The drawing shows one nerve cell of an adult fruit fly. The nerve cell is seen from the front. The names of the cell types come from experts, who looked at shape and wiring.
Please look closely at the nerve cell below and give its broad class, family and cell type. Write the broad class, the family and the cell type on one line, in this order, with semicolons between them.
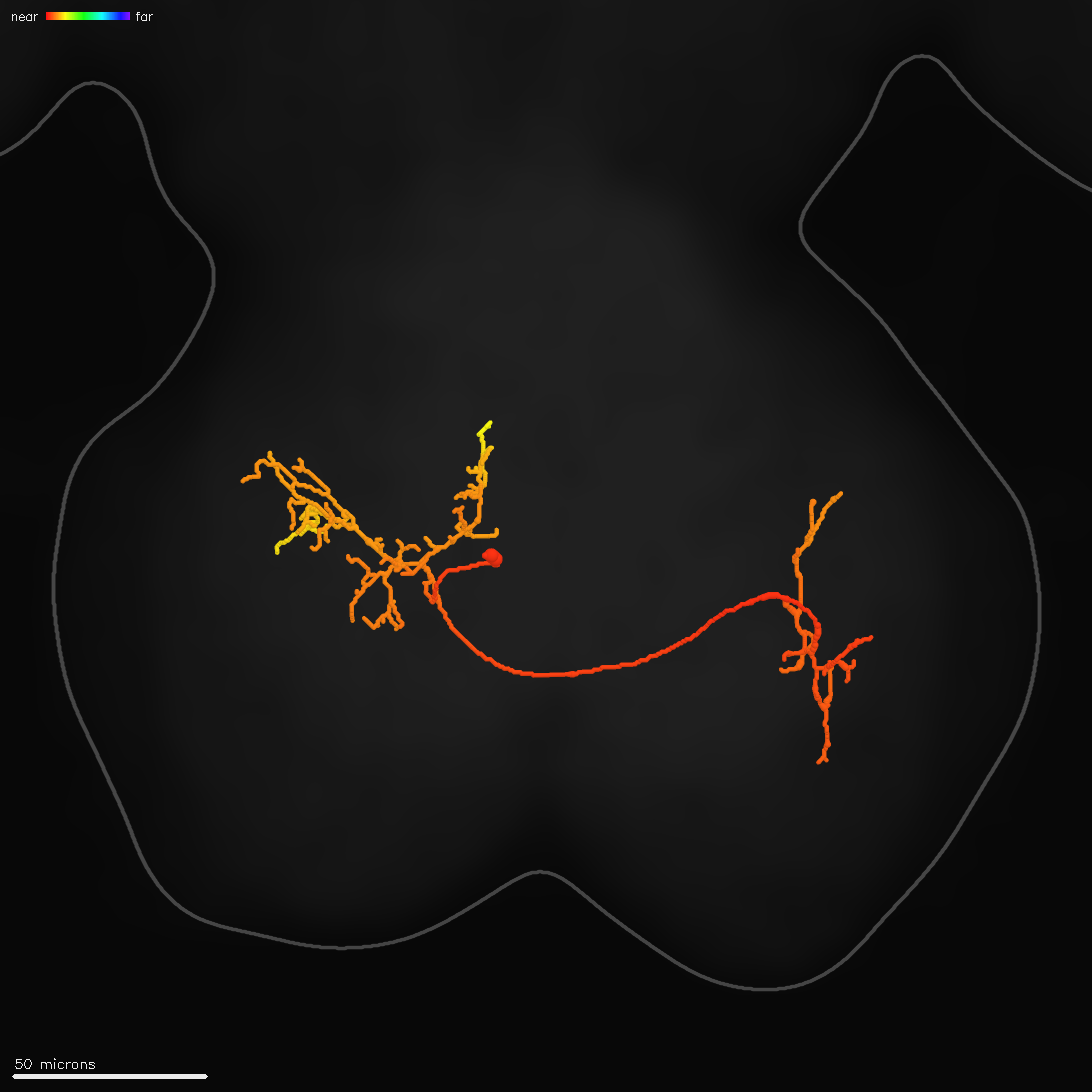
nerve-cord intrinsic neuron; hemilineage 01A; IN01A079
